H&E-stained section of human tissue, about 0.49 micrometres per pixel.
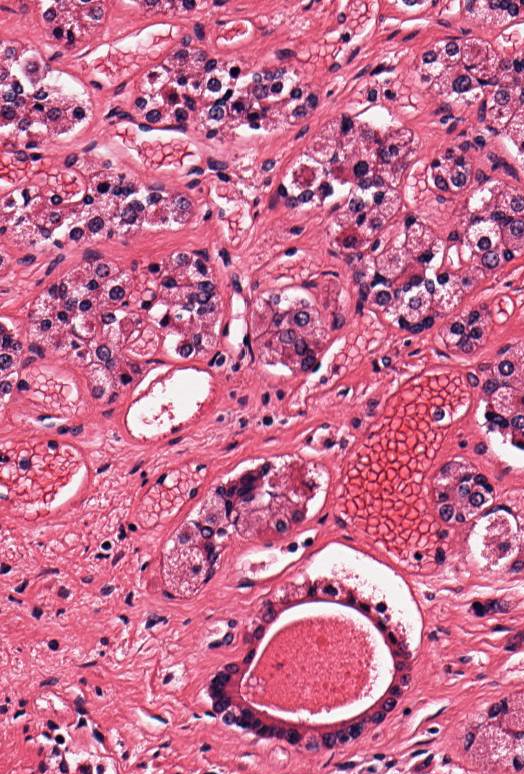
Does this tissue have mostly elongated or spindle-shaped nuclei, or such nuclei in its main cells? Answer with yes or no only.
No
